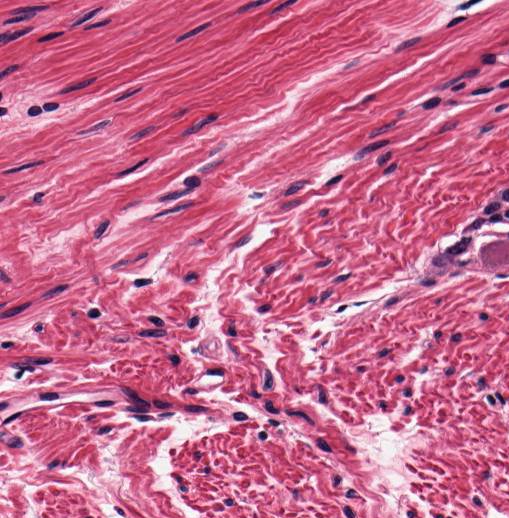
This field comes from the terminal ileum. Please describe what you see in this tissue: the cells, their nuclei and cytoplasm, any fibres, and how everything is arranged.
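This whole field is made of smooth muscle bundles; you will find no epithelium or glands. Look first at the lengthwise-cut fibres, whose nuclei are elongated and cigar-shaped, lying along the cells' long axis. The cytoplasm is evenly pink, with no cross-striations. In the lower part, fibres cut across or obliquely show as small rounded profiles.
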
